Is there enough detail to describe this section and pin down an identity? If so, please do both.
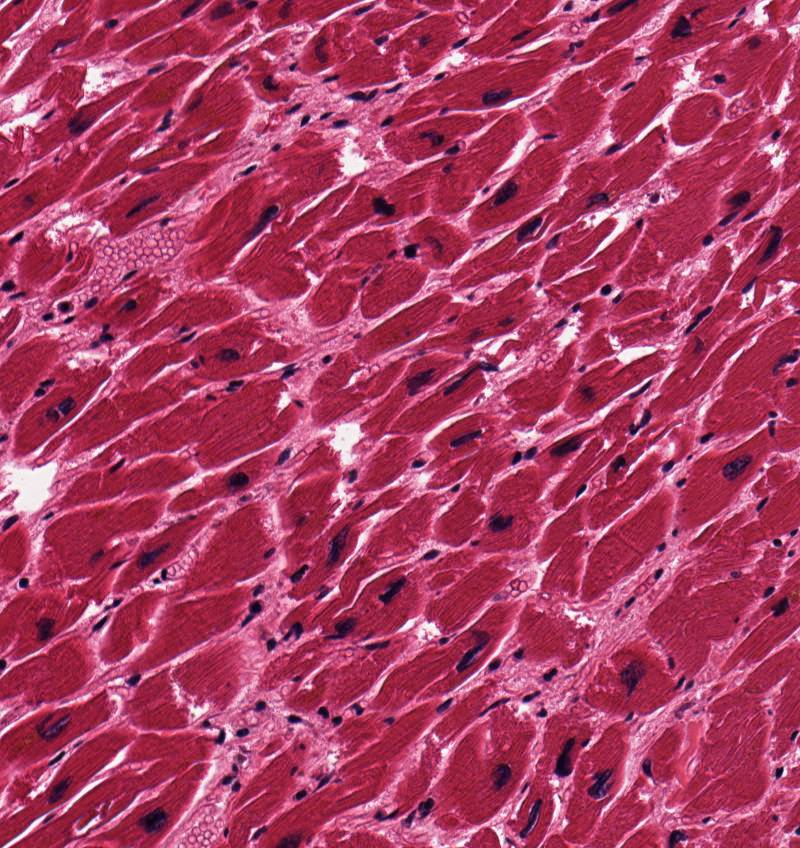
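Muscle fibres occupy the entire field, running diagonally from lower left to upper right. In each fibre the nucleus lies centrally within the cytoplasm, not at the edge. Between the fibres run thin strands of pale pink loose connective tissue containing small, dark, elongated nuclei. Fat cells are absent from the field. The section is of the left ventricle of the heart.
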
